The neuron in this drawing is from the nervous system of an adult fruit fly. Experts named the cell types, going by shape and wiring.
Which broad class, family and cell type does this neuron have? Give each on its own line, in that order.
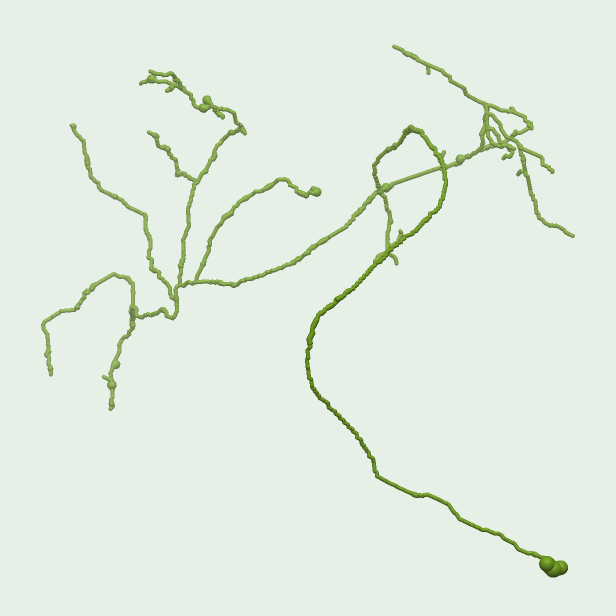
central-brain intrinsic neuron
hemilineage LALv1_dorsal
FB5W_b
